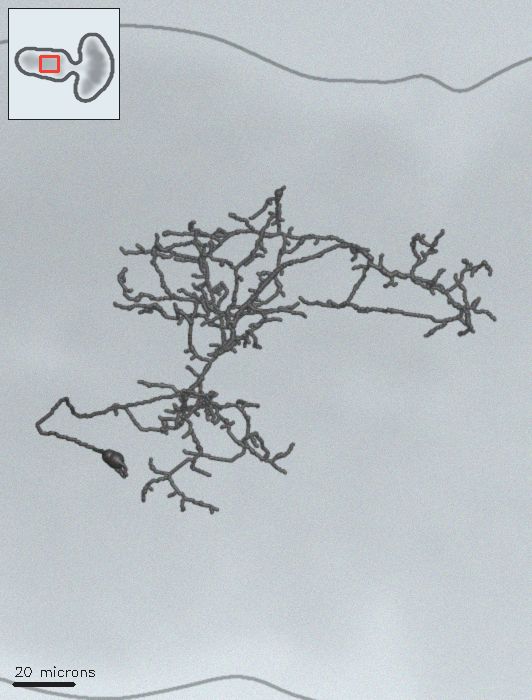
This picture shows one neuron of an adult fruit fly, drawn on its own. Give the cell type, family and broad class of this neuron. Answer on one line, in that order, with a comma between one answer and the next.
IN06B055, hemilineage 06B, nerve-cord intrinsic neuron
